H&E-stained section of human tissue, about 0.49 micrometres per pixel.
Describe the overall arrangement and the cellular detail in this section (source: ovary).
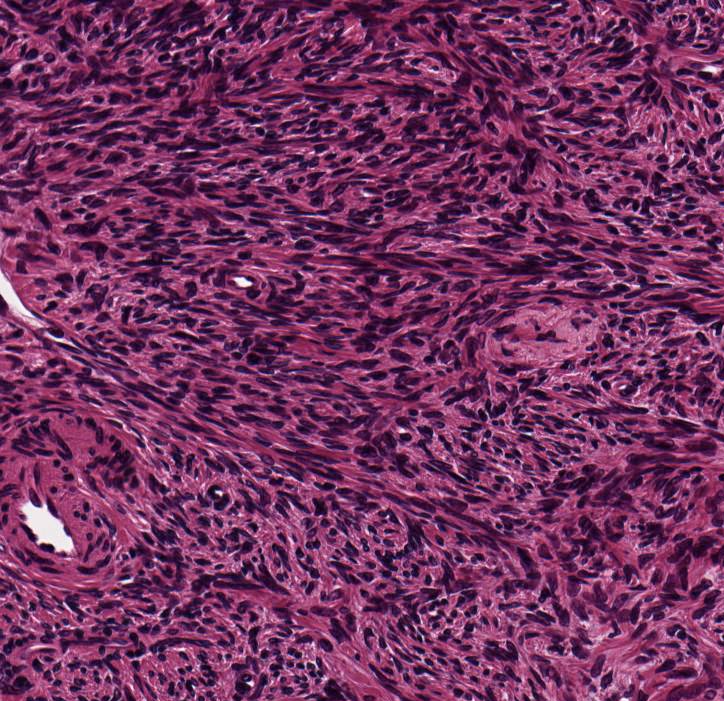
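Arrangement: spindle cells form long sweeping fascicles across the upper and middle field. Cytoplasm: scant and pink, with indistinct cell borders. Cellularity: dense, with little collagen between cells. Vessels: a small one with a pale pink, glassy wall lies right of centre.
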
